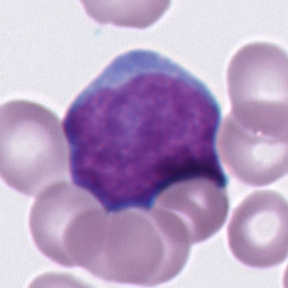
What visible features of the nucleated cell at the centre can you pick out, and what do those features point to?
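A single unlobed nucleus fills most of the cell. Its chromatin is finely granular and evenly spread, with no coarse dark clumps. The cytoplasm shows neither visible granules nor vacuoles. This cell is a myeloblast.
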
